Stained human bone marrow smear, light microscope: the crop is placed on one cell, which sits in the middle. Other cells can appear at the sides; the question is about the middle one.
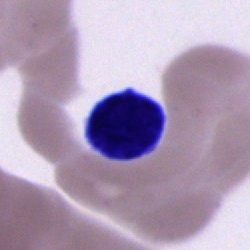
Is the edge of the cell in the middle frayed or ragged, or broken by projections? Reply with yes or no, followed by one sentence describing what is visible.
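Yes. A small knob-like bulge projects from the top edge of the cell.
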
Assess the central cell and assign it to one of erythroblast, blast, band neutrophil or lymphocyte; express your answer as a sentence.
Located at the centre of the crop is a lymphocyte.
